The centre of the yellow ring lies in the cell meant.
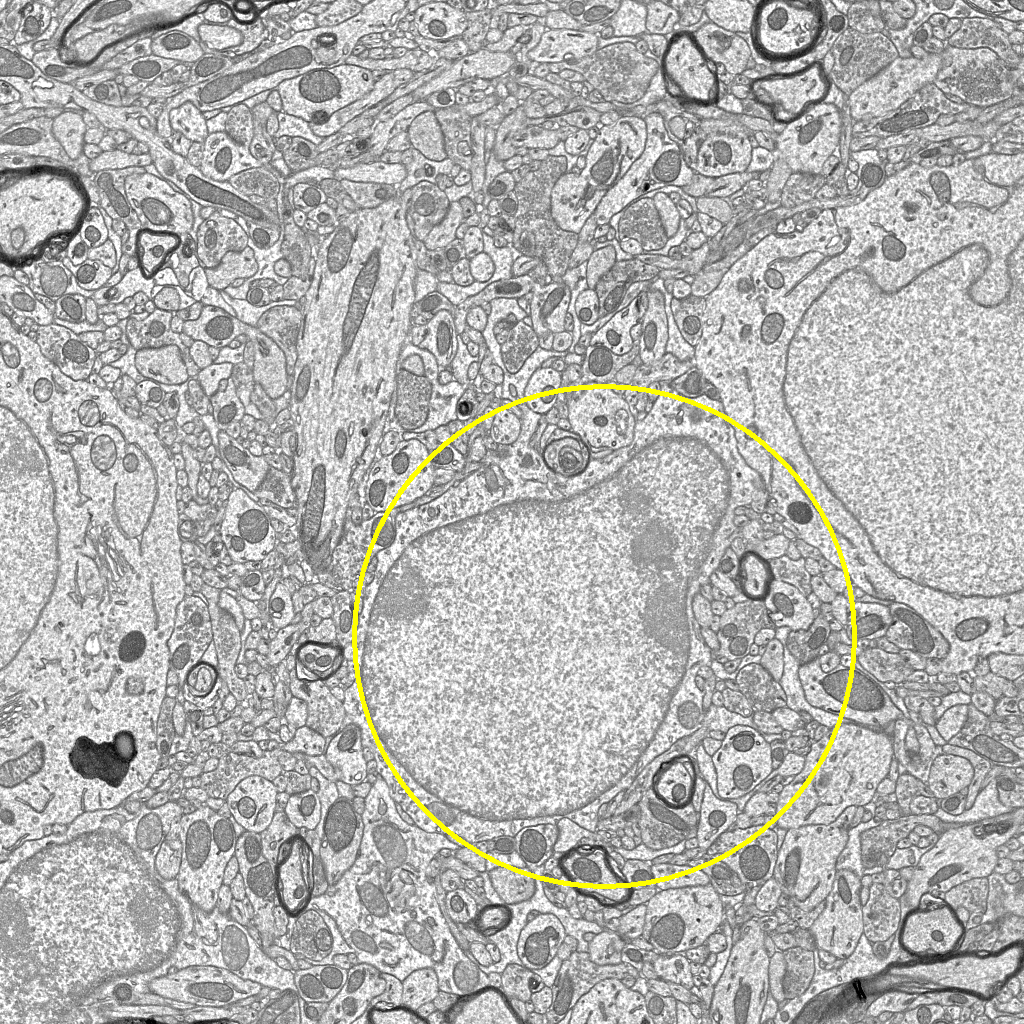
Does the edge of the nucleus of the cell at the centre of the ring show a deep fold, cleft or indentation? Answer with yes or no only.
No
